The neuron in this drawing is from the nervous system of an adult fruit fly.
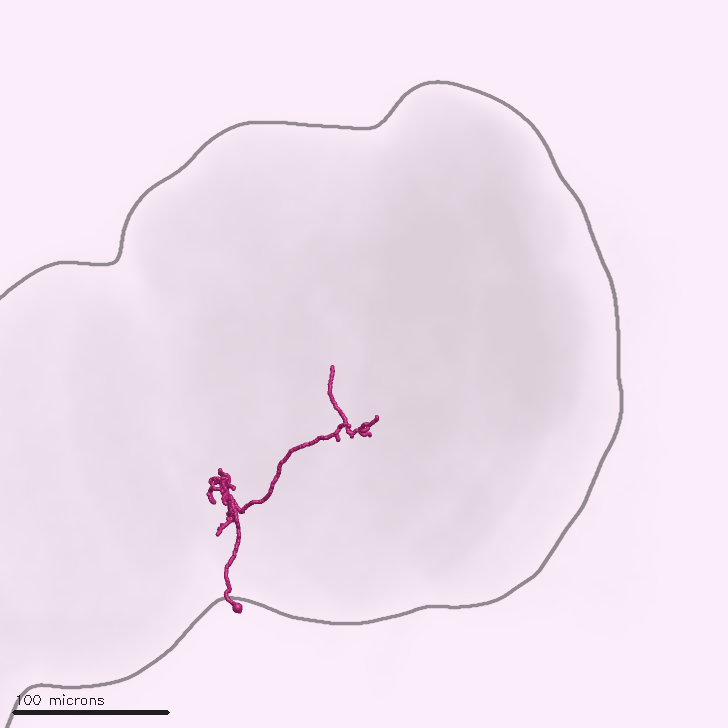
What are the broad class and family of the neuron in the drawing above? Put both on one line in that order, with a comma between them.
central-brain intrinsic neuron, hemilineage LB3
